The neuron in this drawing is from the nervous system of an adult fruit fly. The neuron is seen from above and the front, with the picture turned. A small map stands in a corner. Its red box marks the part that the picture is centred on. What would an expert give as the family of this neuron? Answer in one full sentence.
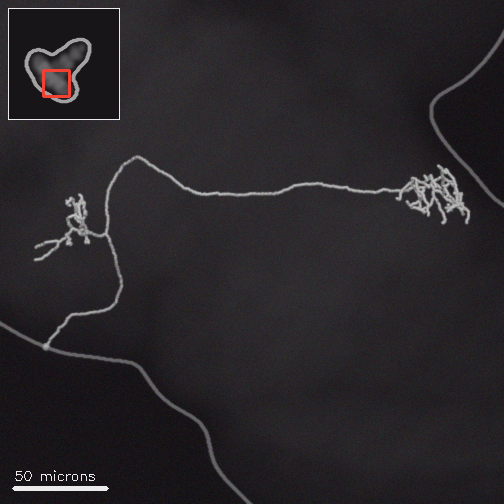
Family-wise, the neuron is hemilineage ALv1.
